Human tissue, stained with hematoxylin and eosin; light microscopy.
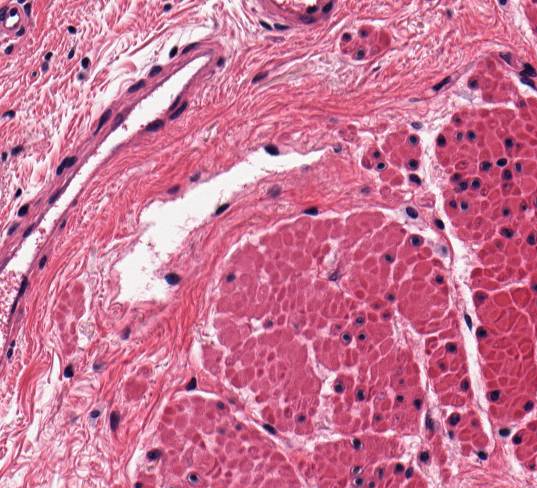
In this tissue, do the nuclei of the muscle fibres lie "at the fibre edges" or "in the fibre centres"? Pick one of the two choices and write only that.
In the fibre centres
